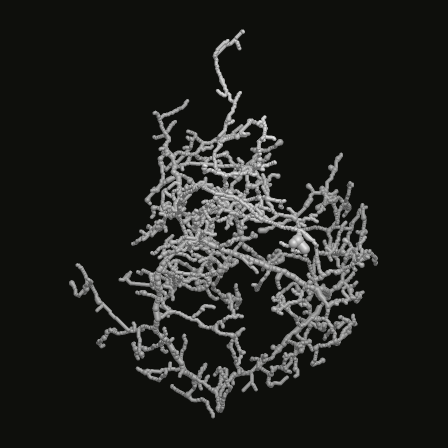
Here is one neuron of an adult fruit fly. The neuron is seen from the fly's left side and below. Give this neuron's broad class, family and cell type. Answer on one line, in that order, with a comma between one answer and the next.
nerve-cord intrinsic neuron, hemilineage 14A, IN14A006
